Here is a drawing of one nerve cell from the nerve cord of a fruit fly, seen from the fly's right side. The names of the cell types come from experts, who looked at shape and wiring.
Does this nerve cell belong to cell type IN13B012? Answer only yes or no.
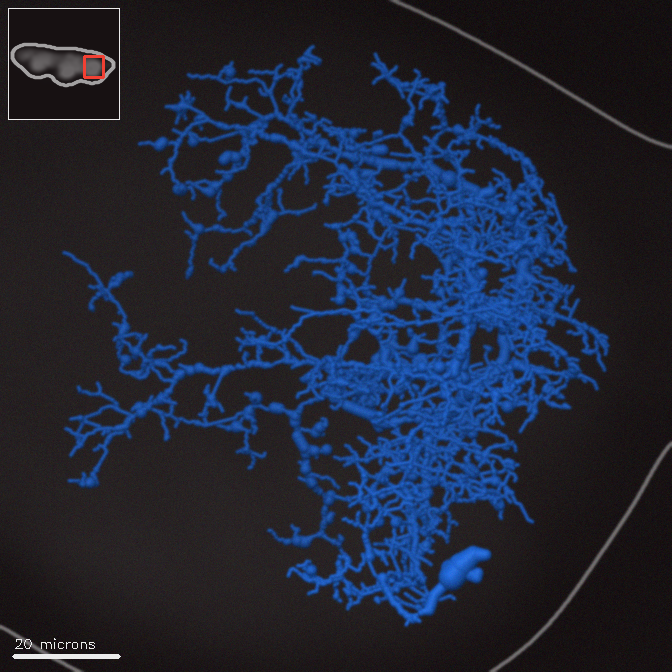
yes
